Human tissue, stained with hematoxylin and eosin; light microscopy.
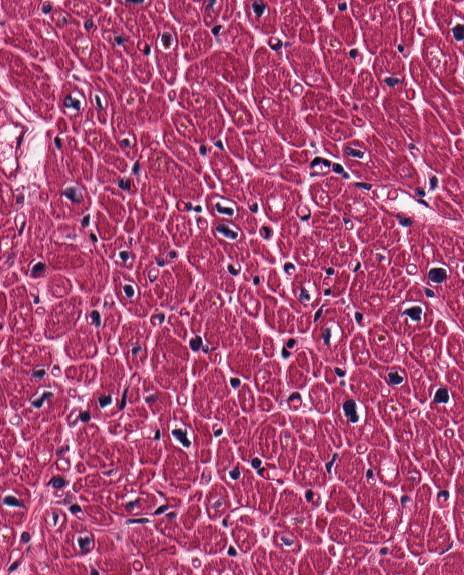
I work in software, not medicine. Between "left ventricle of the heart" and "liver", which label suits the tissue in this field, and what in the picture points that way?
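Verdict: left ventricle of the heart.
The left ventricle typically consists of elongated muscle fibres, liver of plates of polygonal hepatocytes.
Fibre cytoplasm stains deep pink-red with eosin. Many central nuclei have a pale, clear cytoplasmic halo. Between fibres, only thin, delicate connective tissue with small flattened nuclei. No fat cells.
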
